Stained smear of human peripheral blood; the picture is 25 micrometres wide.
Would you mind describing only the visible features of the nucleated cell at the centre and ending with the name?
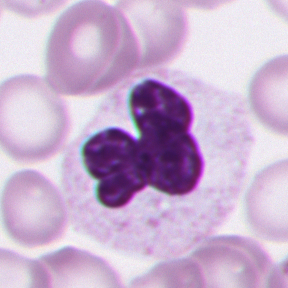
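Start with the nucleus: its chromatin is dense and dark purple, and no nucleoli are visible. Now move to the cytoplasm, where fine pinkish granules lie scattered throughout. Notice too that it contains no vacuoles. This cell is a segmented neutrophil.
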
